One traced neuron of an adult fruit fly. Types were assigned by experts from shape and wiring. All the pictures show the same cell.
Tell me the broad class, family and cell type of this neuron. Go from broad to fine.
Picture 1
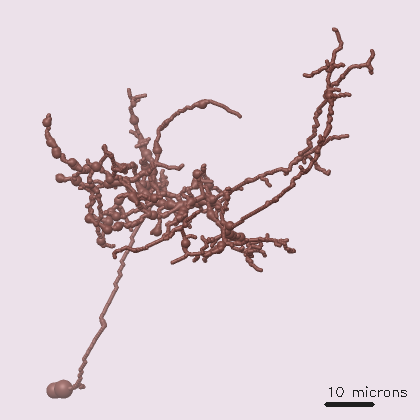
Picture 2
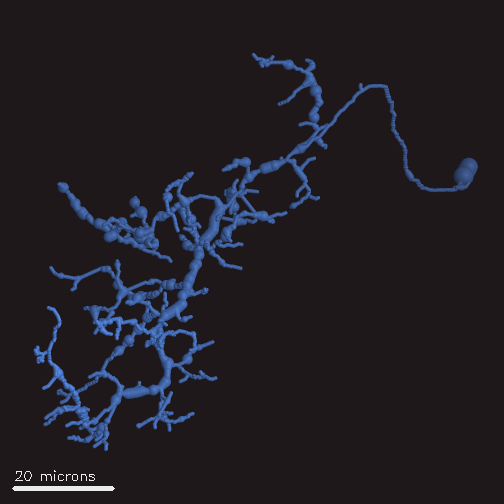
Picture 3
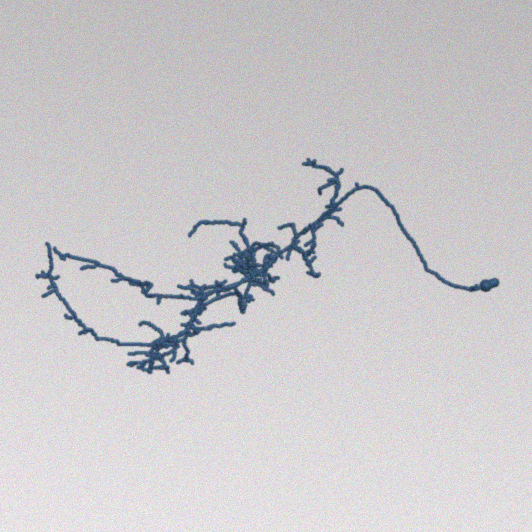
nerve-cord intrinsic neuron; hemilineage 20A.22A; IN20A.22A054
